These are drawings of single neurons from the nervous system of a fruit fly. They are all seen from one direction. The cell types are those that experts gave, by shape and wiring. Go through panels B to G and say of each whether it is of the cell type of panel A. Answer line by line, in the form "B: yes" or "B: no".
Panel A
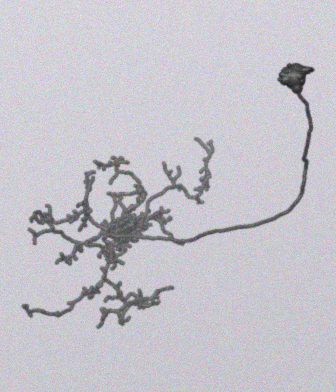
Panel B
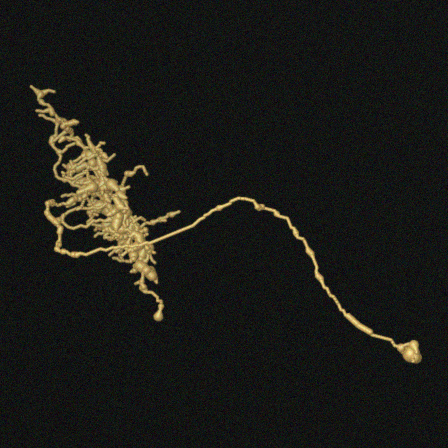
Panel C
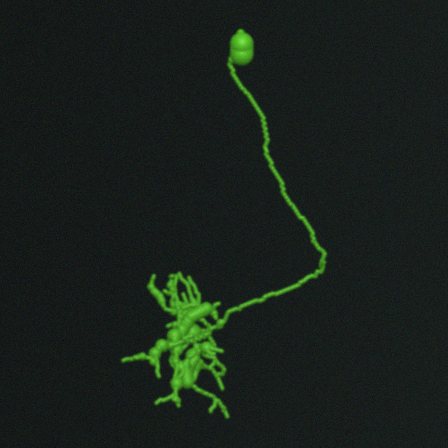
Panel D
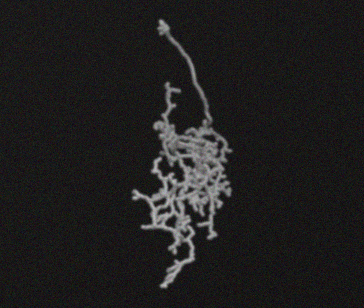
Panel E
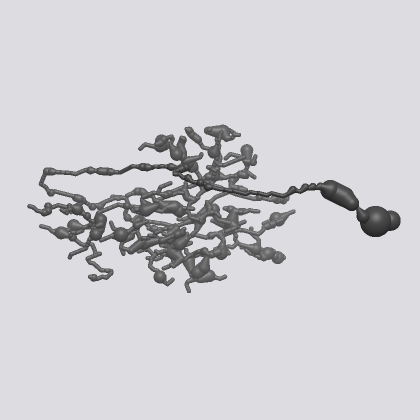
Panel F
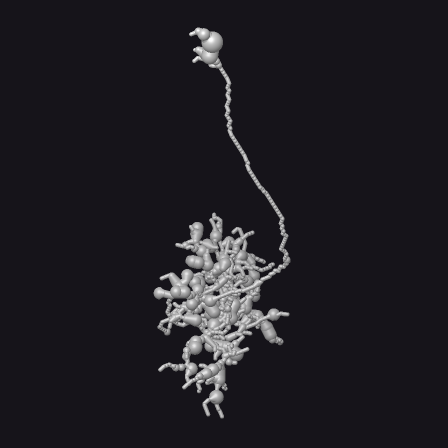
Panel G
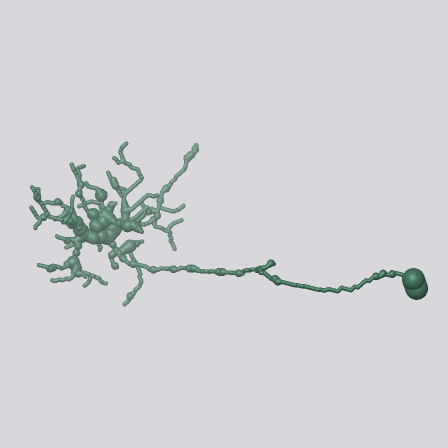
B: no
C: yes
D: no
E: no
F: no
G: yes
